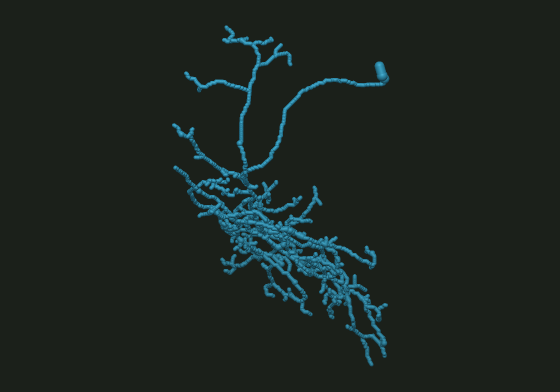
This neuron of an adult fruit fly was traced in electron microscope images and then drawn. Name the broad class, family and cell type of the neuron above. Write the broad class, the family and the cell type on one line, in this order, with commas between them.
central-brain intrinsic neuron, hemilineage AOTUv1_medial, LAL043_d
